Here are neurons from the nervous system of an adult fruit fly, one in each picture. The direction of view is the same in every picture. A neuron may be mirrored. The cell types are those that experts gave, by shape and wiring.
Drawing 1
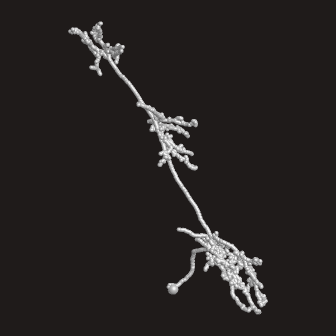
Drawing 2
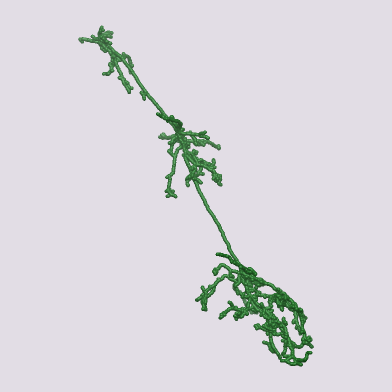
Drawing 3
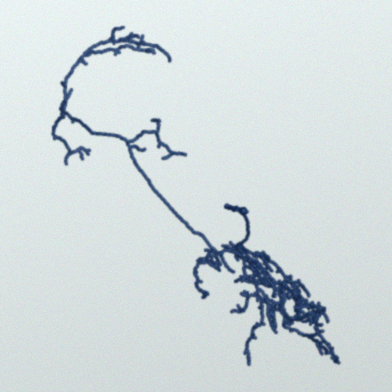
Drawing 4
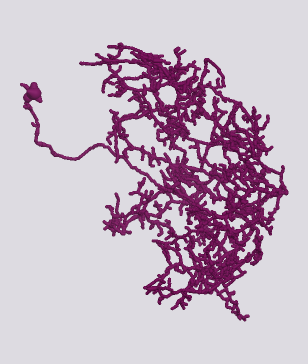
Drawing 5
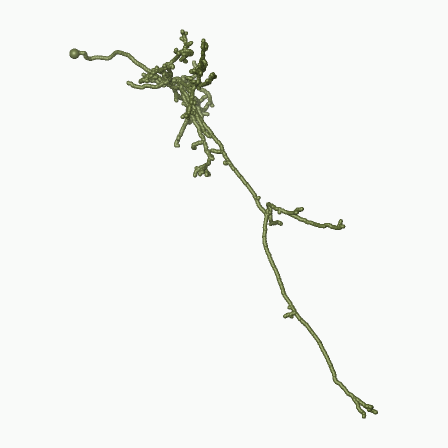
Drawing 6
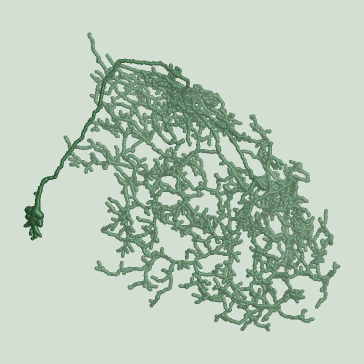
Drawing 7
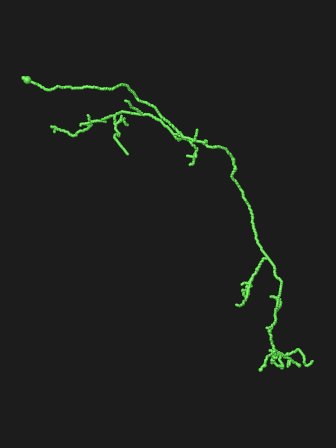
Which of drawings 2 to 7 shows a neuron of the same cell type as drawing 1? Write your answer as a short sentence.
The neuron in drawing 2 is of the same cell type.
